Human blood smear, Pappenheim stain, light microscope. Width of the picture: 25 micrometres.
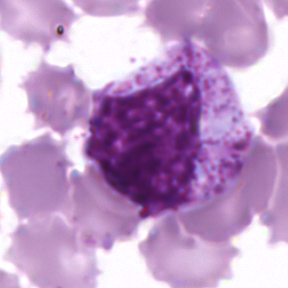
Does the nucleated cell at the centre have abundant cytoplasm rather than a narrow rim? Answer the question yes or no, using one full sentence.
Yes, the nucleus is surrounded by plentiful cytoplasm.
